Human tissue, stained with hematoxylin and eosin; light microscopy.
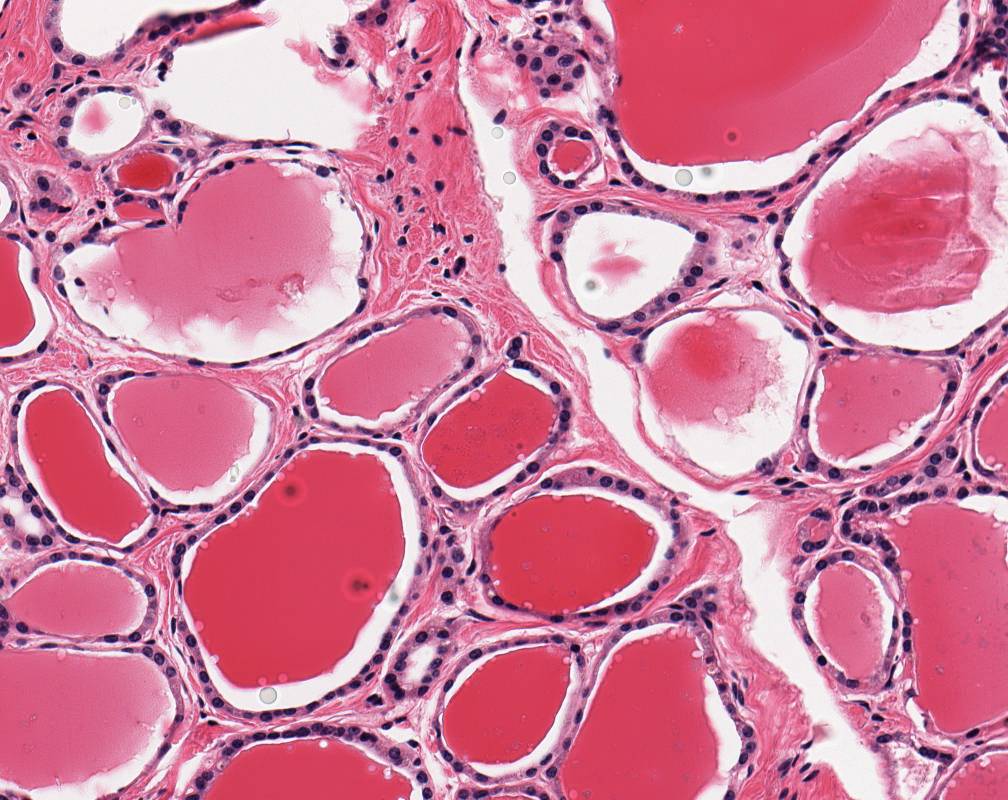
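Thyroid: closely packed round to oval follicles of widely varying size fill the whole field. Each is lined by a single layer of flattened to low cuboidal epithelial cells, whose small, round, dark nuclei form an evenly spaced single row. Thin strands of pink fibrous stroma separate the follicles; see the wider fibrous area at the top centre.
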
